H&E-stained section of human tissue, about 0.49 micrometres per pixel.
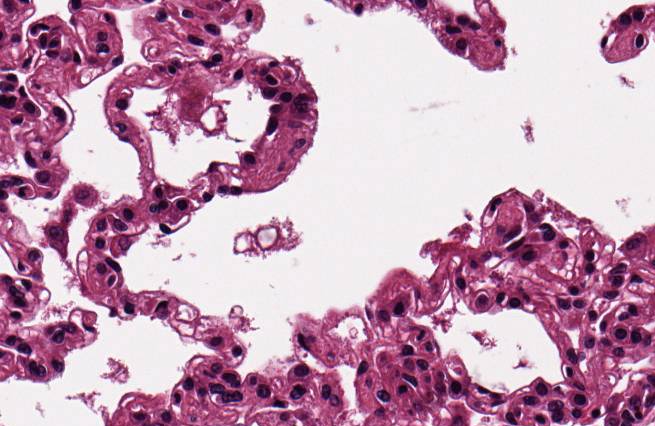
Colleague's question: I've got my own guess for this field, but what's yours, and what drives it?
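I'd call this alveolus. Thin, branching walls outline large open spaces, mostly empty, with only a few small detached fragments and cells near the centre.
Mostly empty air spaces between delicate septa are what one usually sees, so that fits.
The walls are lined by rounded cuboidal cells that bulge into the spaces, their round dark nuclei fairly similar in size.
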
